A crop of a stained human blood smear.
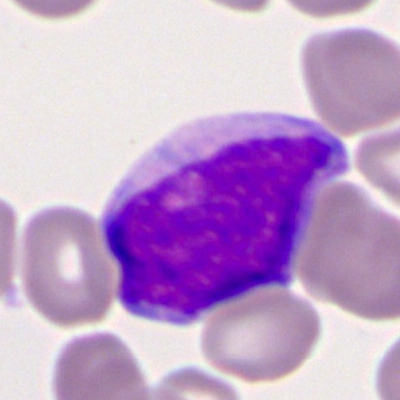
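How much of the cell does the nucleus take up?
Most of it; the nucleus fills most of the cell.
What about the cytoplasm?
It's pale blue, and there are no granules or vacuoles in it.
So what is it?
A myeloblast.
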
